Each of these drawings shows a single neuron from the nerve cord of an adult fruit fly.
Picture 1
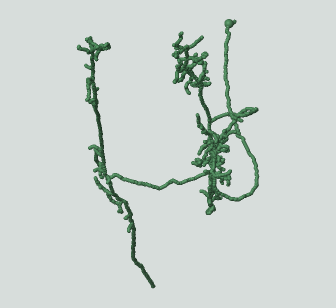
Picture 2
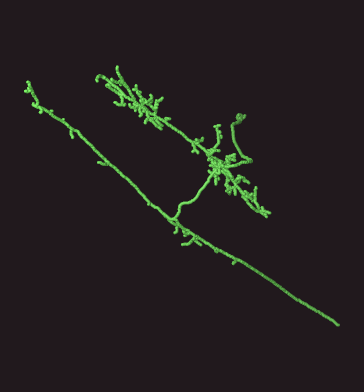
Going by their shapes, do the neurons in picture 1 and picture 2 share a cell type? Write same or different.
same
